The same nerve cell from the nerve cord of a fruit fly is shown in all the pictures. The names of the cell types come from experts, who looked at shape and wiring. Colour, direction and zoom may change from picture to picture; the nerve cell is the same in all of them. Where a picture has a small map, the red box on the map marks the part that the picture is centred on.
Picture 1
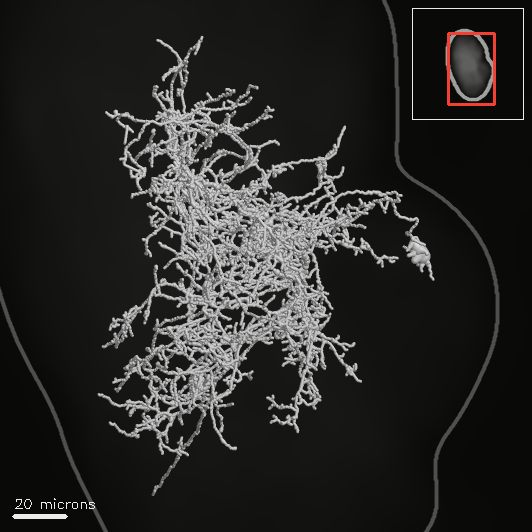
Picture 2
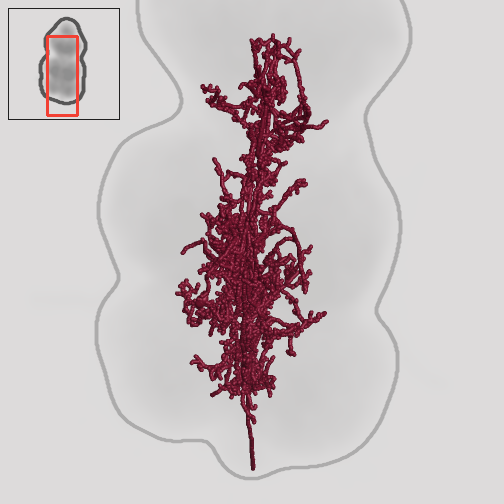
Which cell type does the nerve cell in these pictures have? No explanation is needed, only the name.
AN05B006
